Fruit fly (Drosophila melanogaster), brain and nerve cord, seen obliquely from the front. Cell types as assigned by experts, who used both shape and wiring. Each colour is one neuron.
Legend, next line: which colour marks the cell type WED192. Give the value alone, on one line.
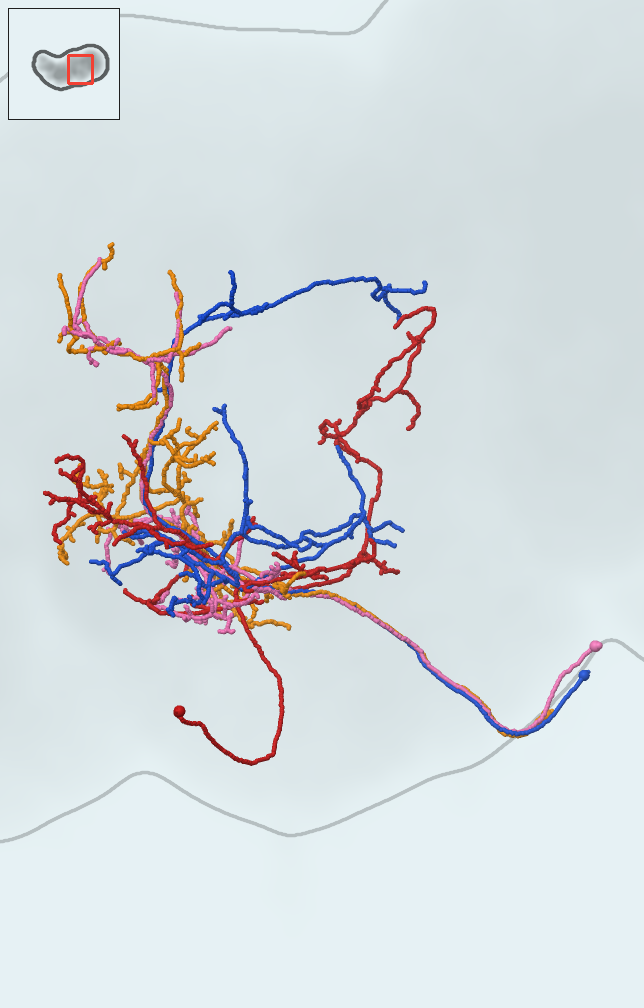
red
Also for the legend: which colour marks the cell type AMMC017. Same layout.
blue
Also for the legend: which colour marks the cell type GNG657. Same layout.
orange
